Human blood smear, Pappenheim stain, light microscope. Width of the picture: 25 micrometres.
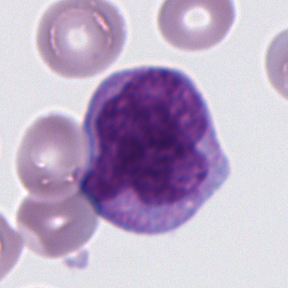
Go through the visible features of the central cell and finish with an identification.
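Starting with the outline: roughly round, though slightly irregular, bulging outward on the right side. Next, the nucleus: large, with a notch in its lower edge that gives it a folded, kidney-like shape. It sits toward the upper left, leaving a wider band of cytoplasm below and to the right. Finally, the chromatin: dark purple, finely mottled and lacy rather than in coarse blocks. This is an atypical promyelocyte.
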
